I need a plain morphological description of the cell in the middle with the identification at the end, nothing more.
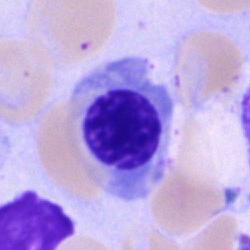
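First, the outline: irregular, not smoothly round. Next, the chromatin, which is coarsely clumped. Then the cytoplasm, blue and wider above and below the nucleus than at its sides. This is an erythroblast.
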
